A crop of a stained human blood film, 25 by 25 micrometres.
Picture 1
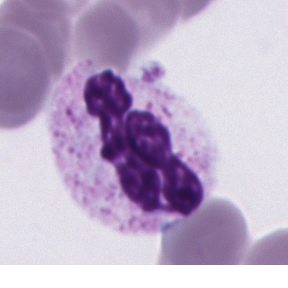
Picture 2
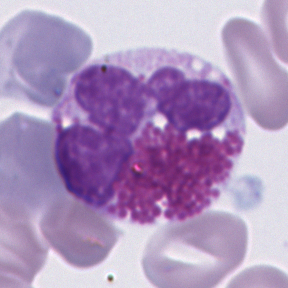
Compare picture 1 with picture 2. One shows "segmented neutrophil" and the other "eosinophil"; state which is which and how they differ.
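Picture 2 contains the eosinophil, and picture 1 the segmented neutrophil. The granules of the segmented neutrophil are fine and pink-violet, scattered throughout the cytoplasm. Those of the eosinophil are coarse, round and reddish-pink, packed into the cytoplasm and crowded most densely in the lower right part, each large enough to be made out on its own.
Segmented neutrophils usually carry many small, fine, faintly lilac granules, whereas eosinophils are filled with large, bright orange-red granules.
The nuclei are arranged differently as well: in the segmented neutrophil, several joined lobes run diagonally from upper left to lower right over about 15 by 6 micrometres, with dark purple, coarsely clumped chromatin; in the eosinophil, the lobes lie along the upper and left parts of the cell.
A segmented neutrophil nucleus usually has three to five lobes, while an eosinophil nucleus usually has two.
Neither nucleus shows nucleoli, and both cells are round in outline, the segmented neutrophil roughly so.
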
